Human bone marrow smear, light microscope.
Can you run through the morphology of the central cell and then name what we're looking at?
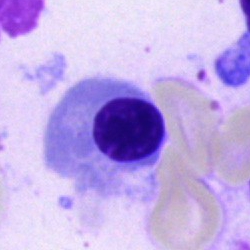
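The outline looks roughly round to oval. Its chromatin is dark purple and densely clumped, and I can see no nucleoli in the nucleus. Nor do I find any coarse granules in the cytoplasm. This is an erythroblast.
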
